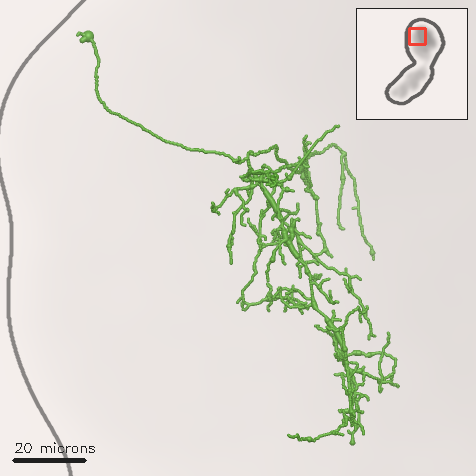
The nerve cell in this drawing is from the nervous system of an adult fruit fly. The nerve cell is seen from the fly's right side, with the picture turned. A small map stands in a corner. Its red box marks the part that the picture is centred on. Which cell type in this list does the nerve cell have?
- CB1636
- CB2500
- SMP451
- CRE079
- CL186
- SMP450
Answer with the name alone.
CB1636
